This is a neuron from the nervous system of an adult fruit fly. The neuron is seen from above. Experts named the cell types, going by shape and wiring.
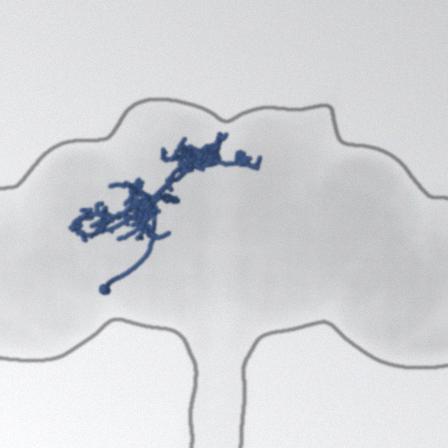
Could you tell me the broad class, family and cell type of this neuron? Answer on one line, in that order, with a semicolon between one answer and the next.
central-brain intrinsic neuron; MBON; MBON24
